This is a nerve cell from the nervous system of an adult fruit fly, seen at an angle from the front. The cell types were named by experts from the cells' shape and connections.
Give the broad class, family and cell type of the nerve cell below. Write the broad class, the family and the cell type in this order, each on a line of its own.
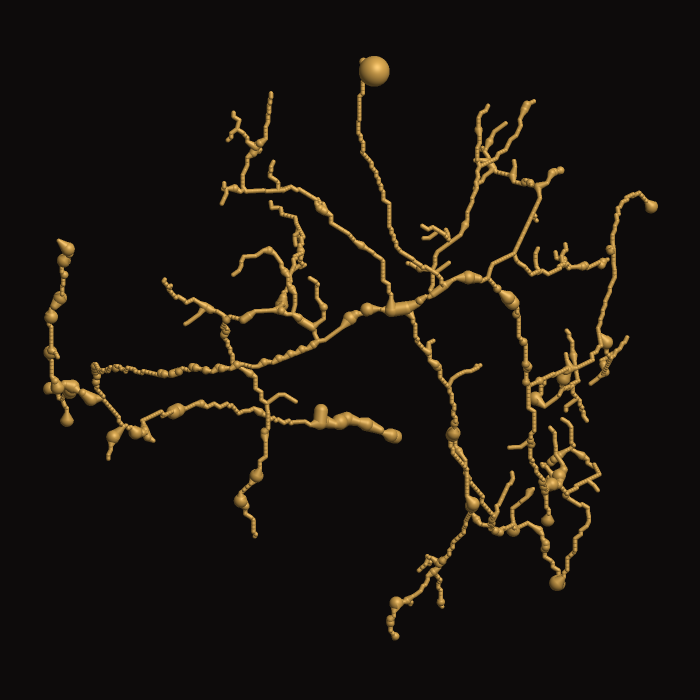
nerve-cord intrinsic neuron
hemilineage 09A
IN09A066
